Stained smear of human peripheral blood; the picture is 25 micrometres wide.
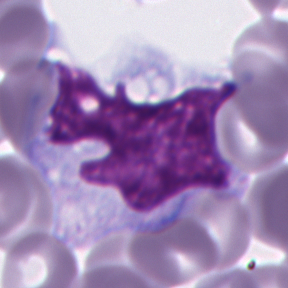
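Monocyte, the central nucleated cell. Its nucleus is irregular, I notice, with several angular, pointed projections along the edge, and a small clear spot in its upper left part. Cytoplasm forms a wide rim, broadest below and left of the nucleus, with small clear vacuoles just above the nucleus.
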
